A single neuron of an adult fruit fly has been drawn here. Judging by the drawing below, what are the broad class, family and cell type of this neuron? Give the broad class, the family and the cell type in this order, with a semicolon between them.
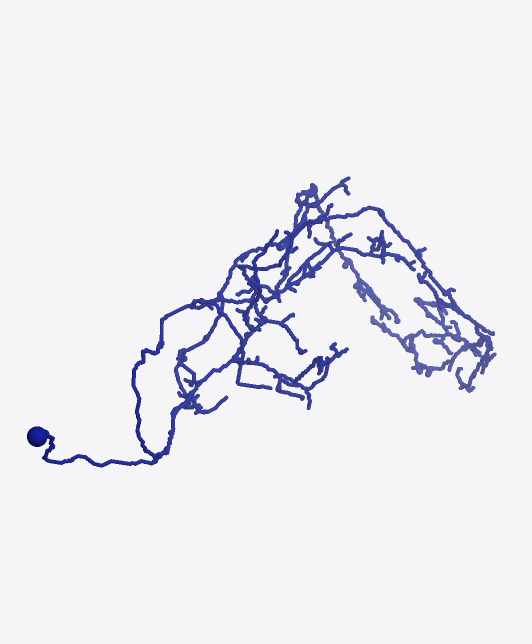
central-brain intrinsic neuron; hemilineage VPNp&v1_ventral; PLP180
